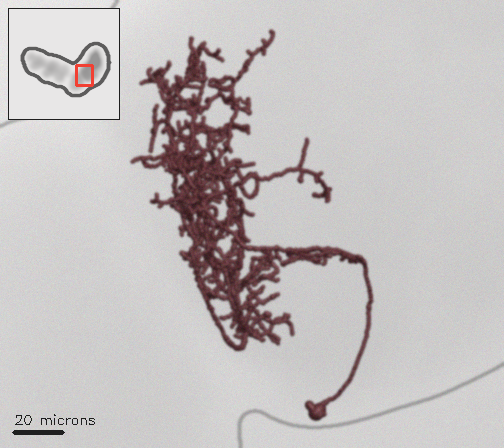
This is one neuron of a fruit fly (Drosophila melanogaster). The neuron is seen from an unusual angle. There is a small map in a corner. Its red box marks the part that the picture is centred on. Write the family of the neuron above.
hemilineage WEDa2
